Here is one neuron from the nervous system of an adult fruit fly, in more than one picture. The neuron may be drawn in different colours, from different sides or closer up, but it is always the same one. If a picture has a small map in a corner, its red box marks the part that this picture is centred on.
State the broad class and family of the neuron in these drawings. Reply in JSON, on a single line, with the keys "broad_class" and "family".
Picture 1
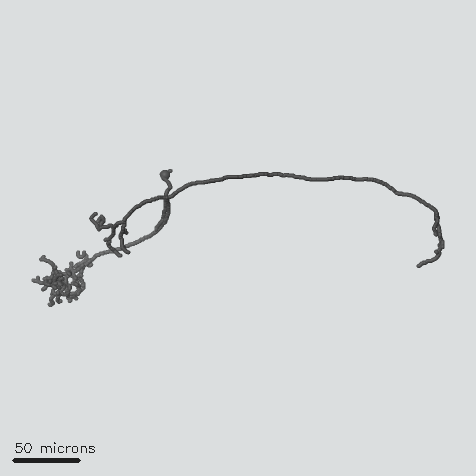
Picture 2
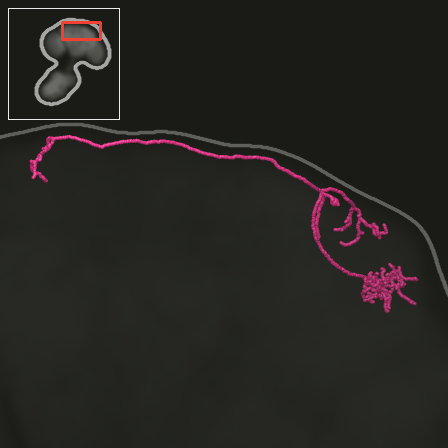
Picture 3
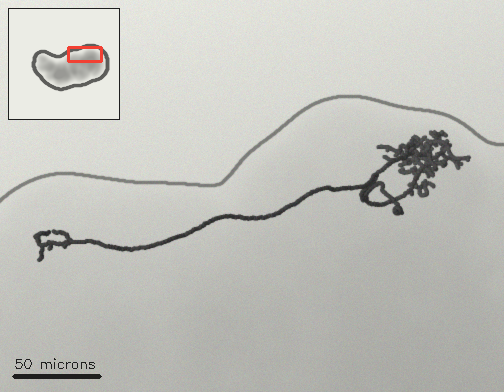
{"broad_class": "central-brain intrinsic neuron", "family": "hemilineage LHd1"}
